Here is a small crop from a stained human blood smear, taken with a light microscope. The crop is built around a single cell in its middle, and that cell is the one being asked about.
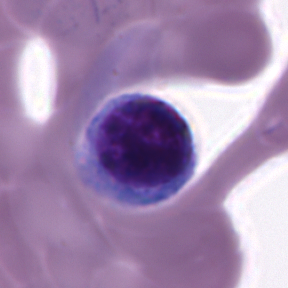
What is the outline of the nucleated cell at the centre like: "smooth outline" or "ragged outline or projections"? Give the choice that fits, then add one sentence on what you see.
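Smooth outline. The cell outline is round and smooth.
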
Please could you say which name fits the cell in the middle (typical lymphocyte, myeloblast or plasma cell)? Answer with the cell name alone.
plasma cell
